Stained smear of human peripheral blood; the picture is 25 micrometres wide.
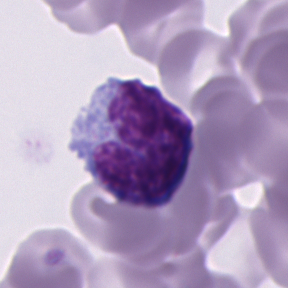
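Typical lymphocyte, the central cell in this stained blood smear. The nucleus looks indented, its cleft opening toward the left side of the cell. Its chromatin appears dark purple and coarsely clumped, with paler streaks between the clumps. Pale bluish-lilac cytoplasm lies mostly to the left of the nucleus, where the cell's edge looks ragged; the edge seems smoother where the nucleus meets it. I'd put the cell at about 11 micrometres across and the nucleus at about 11 by 9 micrometres, filling about 70% of the cell's area.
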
